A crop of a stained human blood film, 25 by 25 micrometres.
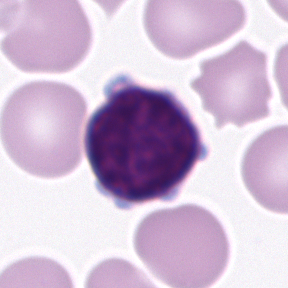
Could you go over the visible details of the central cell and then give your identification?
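You'll notice the nucleus is round in outline, about 10 micrometres across, with dense, dark purple chromatin in coarse clumps. There's hardly any cytoplasm, just a very scant, patchy rim at the edge of the nucleus, and what little shows is pale blue. Small pale blue knobs bulge from the cell surface at several points around the edge, too. It's a typical lymphocyte.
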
